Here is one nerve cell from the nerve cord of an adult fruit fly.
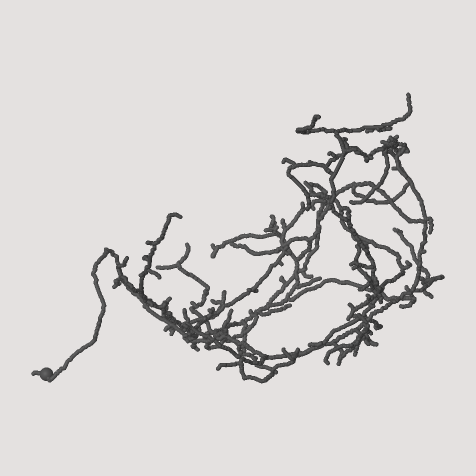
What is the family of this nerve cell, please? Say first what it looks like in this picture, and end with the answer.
Dozens of branch ends can be seen. In this view it is wider than it is tall. It is a nerve-cord intrinsic neuron. Its family is hemilineage 03A.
